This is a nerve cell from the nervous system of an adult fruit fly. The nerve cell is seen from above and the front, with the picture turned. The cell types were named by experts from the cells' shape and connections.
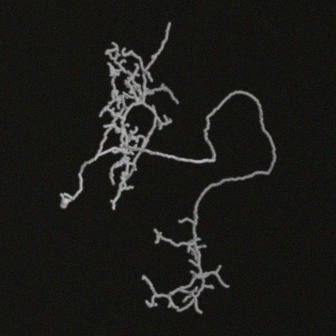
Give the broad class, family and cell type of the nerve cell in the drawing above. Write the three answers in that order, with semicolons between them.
central-brain intrinsic neuron; hemilineage PSp2; CB0382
